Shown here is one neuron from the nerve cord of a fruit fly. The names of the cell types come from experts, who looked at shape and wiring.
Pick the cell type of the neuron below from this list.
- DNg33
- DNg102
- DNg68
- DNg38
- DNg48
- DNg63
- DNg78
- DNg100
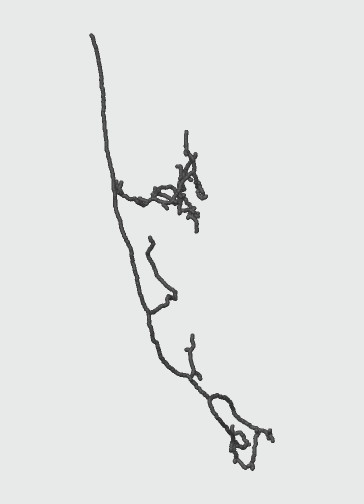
DNg63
